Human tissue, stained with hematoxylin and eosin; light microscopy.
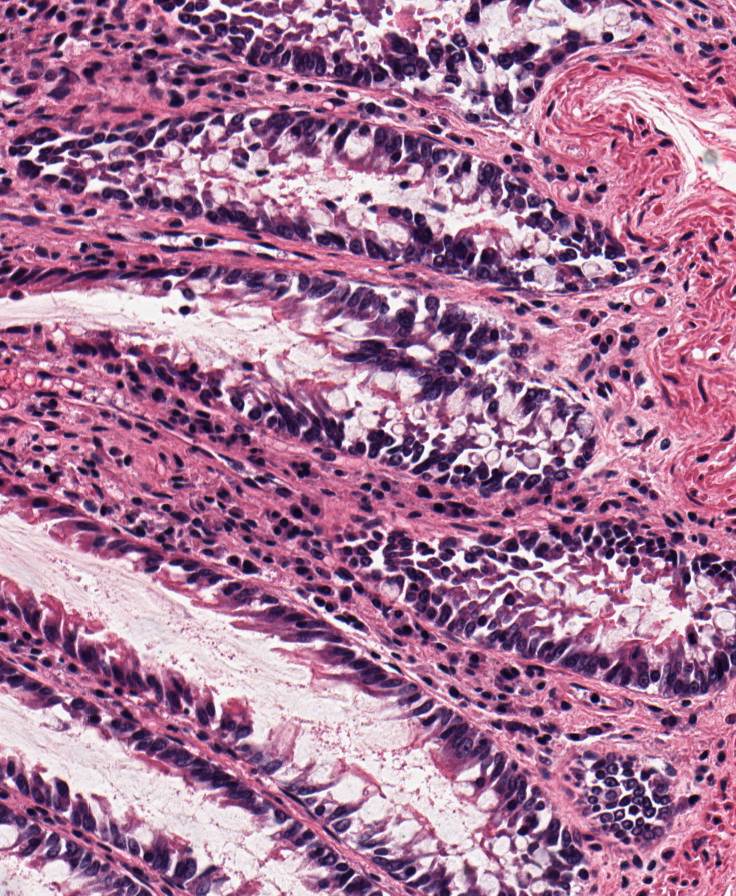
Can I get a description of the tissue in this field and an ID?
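Tall columnar epithelium lines the glands, its elongated, dark-staining nuclei crowded toward the base. Among the lining cells lie numerous goblet cells with pale, clear mucin vacuoles, plainest in the glands of the upper and middle field. Pale, wispy, lightly stained material sits in the gland lumina at lower left, and a band of wavy, eosinophilic fibres runs along the upper right edge. The tissue is transverse colon.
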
